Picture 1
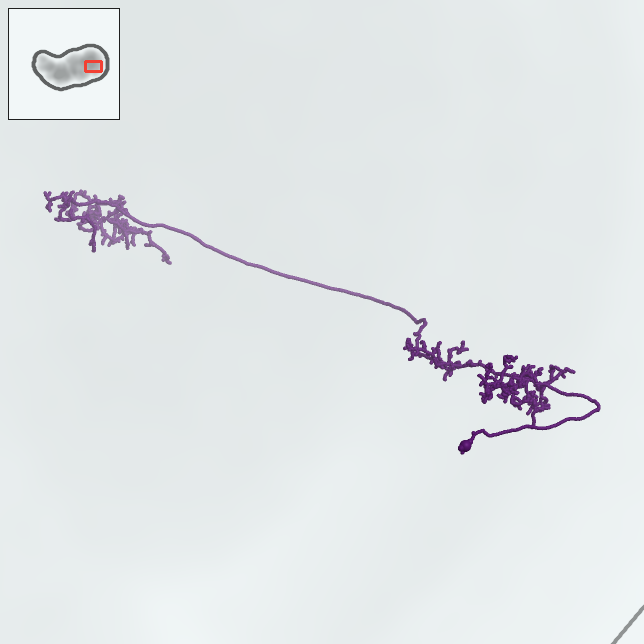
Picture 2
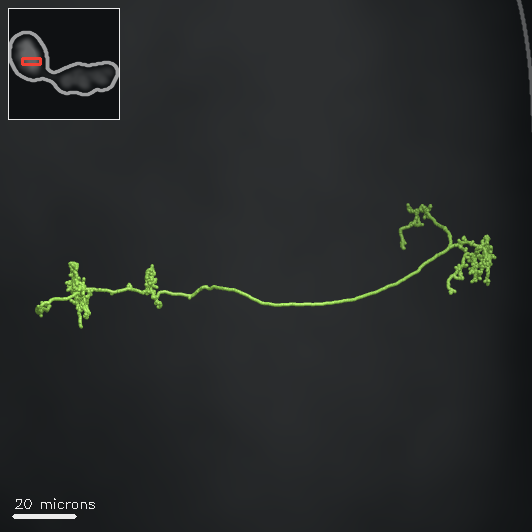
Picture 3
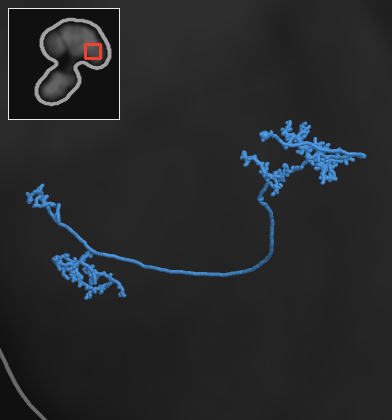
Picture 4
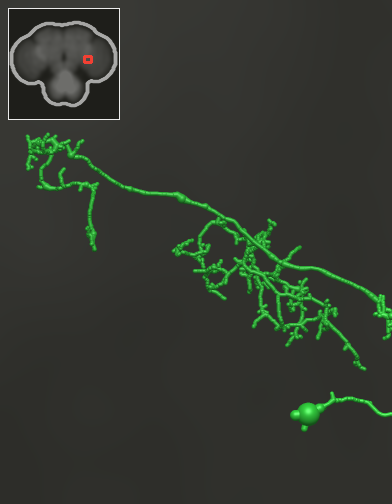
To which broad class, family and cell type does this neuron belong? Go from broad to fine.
optic-lobe intrinsic neuron; TmY; TmY4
